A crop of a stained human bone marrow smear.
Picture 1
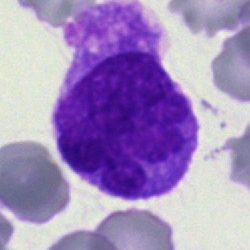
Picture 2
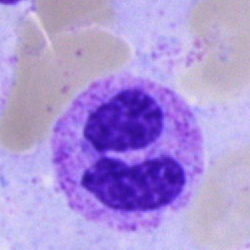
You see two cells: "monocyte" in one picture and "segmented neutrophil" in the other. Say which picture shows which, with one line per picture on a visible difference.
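Picture 1: monocyte. The nucleus fills most of the cell.
Picture 2: segmented neutrophil. A broad rim of pale lilac-pink cytoplasm surrounds the nucleus.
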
